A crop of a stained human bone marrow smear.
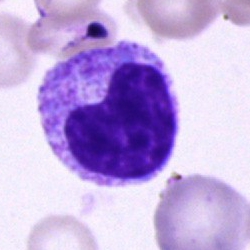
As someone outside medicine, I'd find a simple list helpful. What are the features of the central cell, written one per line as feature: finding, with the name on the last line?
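Nuclear shape: kidney-shaped, notched on its upper side
Nuclear position: off-centre, toward the lower right
Cytoplasm: moderate lilac-blue rim
Granules: fine, purple, scattered through the cytoplasm
Name: metamyelocyte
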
